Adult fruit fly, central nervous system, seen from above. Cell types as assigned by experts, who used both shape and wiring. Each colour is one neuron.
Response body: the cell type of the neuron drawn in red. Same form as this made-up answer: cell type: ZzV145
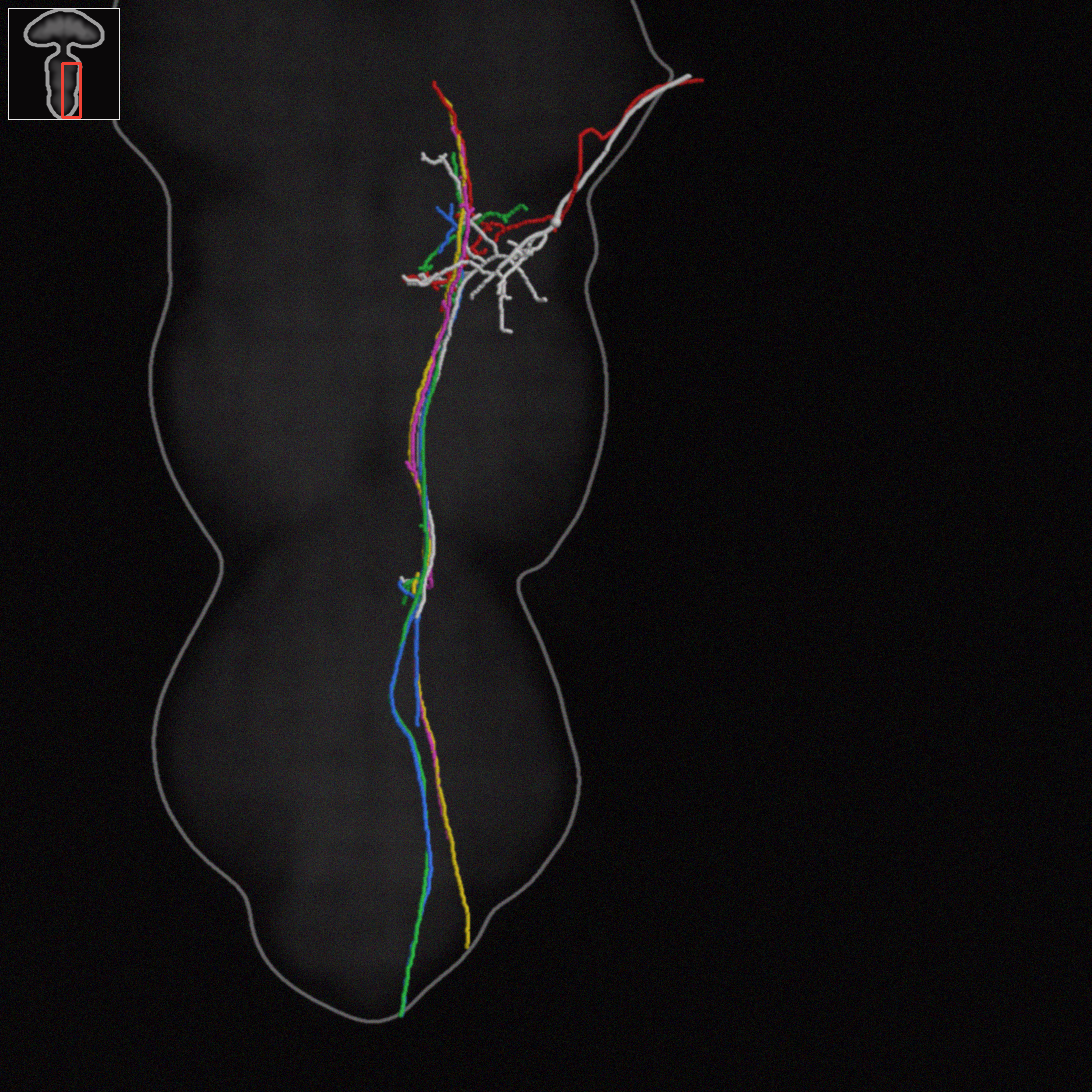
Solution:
cell type: SNpp61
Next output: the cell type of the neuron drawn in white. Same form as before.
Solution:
cell type: SNpp06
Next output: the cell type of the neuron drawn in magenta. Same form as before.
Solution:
cell type: SNpp46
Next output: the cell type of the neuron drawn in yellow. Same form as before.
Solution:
cell type: SNpp42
